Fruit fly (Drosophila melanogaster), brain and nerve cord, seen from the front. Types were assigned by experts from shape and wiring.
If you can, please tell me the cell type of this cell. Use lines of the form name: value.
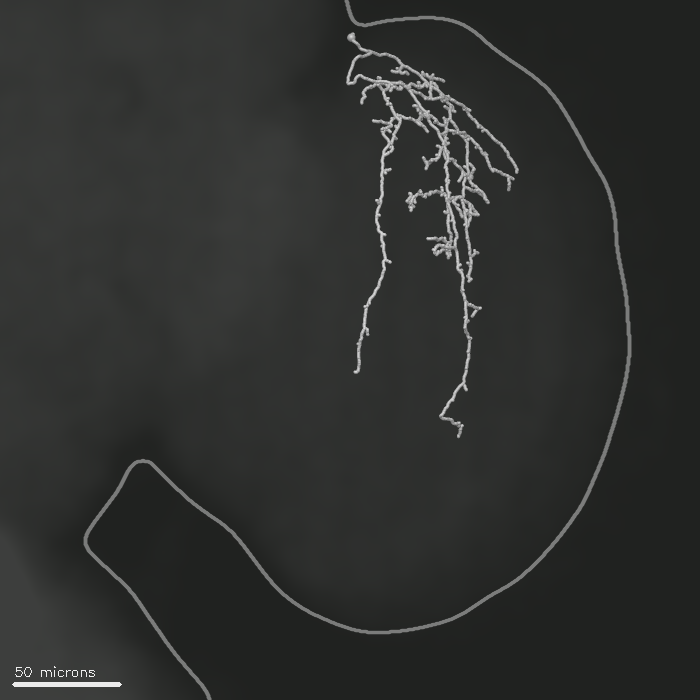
cell type: Cm27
